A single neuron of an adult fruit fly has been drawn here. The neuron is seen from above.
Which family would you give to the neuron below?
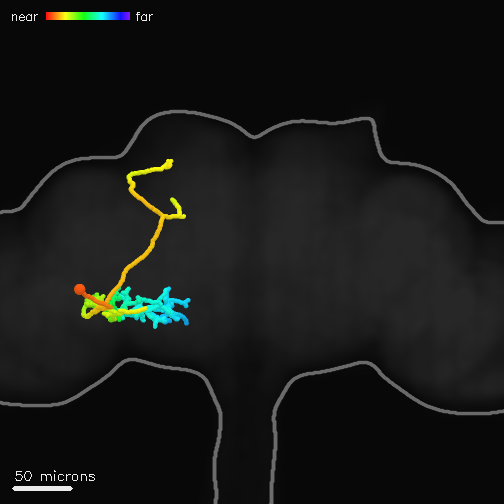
hemilineage VLPd&p1_posterior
